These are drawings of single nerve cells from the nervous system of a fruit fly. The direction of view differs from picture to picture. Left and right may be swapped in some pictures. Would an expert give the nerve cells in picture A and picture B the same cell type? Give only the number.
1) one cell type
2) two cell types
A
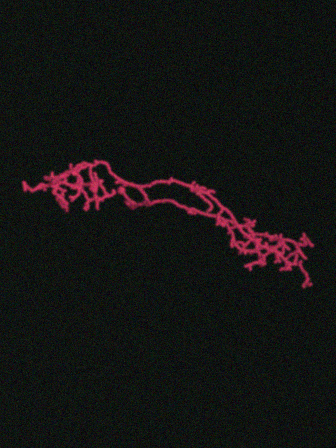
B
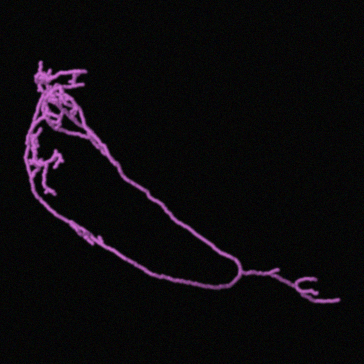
2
